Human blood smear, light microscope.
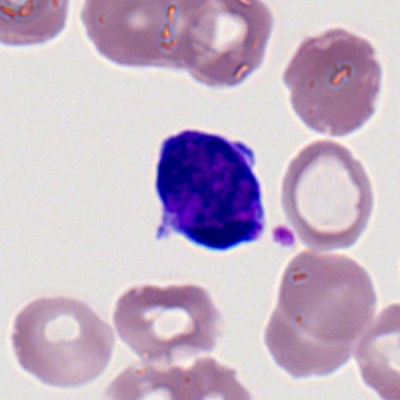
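Lymphocyte, the central cell in this stained human blood smear. Its outline is roughly oval, though the edges look slightly uneven. As far as I can make out, the nucleus is a single unlobed mass, and I see no granules in the cytoplasm. There is also a small, ragged, pale blue projection sticking out from the lower left edge.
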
